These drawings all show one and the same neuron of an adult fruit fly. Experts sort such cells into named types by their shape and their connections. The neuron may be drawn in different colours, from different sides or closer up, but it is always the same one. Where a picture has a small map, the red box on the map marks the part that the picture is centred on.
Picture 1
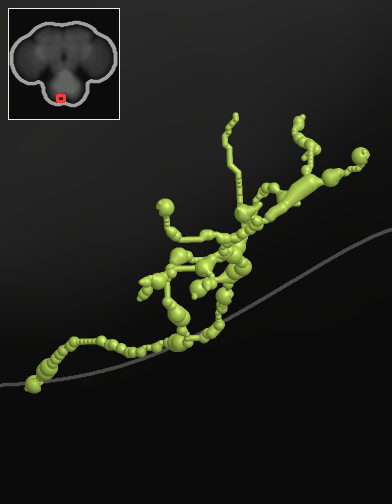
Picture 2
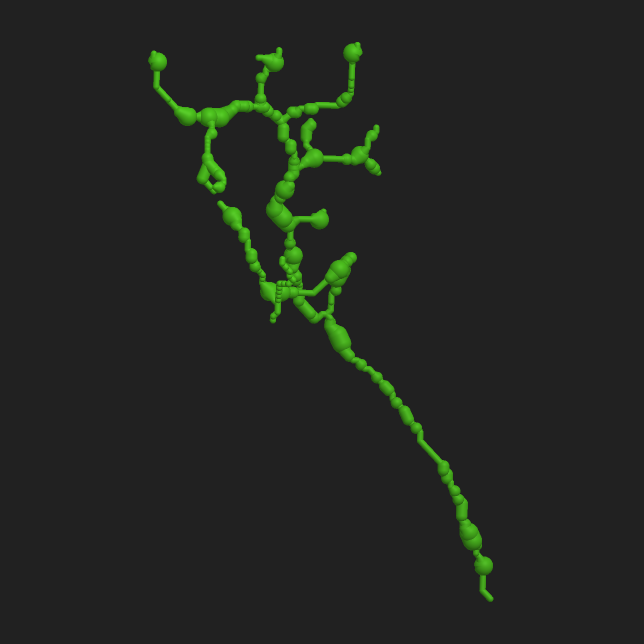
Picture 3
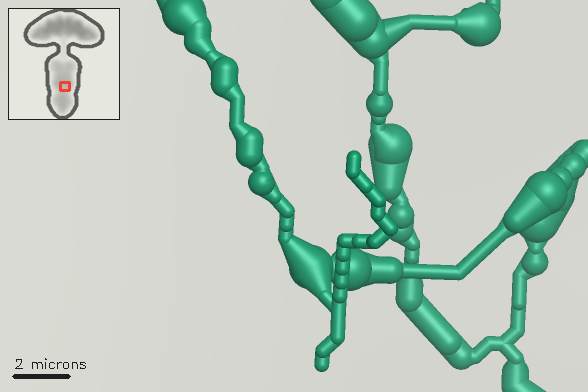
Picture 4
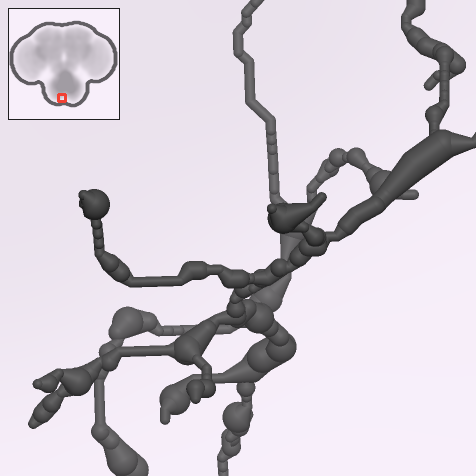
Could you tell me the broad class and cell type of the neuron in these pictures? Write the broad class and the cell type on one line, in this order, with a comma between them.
sensory neuron entering the nerve cord, SNxx33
